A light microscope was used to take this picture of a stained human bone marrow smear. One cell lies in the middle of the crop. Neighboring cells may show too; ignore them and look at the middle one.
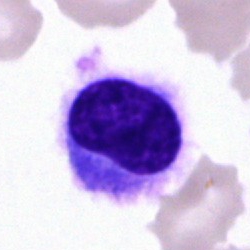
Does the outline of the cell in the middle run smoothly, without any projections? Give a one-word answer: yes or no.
No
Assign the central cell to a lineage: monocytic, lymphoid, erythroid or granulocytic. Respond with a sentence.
Regarding the central cell, its lineage is lymphoid.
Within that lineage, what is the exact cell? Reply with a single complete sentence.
Of the cells in this crop, the central one is a hairy cell.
